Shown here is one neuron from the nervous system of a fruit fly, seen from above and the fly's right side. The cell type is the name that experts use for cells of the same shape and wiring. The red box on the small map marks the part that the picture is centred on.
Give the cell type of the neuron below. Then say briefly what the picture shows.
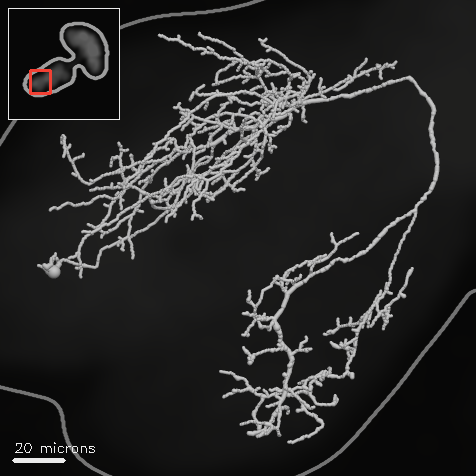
The cell type is IN07B029. This is a nerve-cord intrinsic neuron. It lies in the nerve cord. Its cell body lies on the left of the picture. From top to bottom in the picture it spans about 170 microns.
